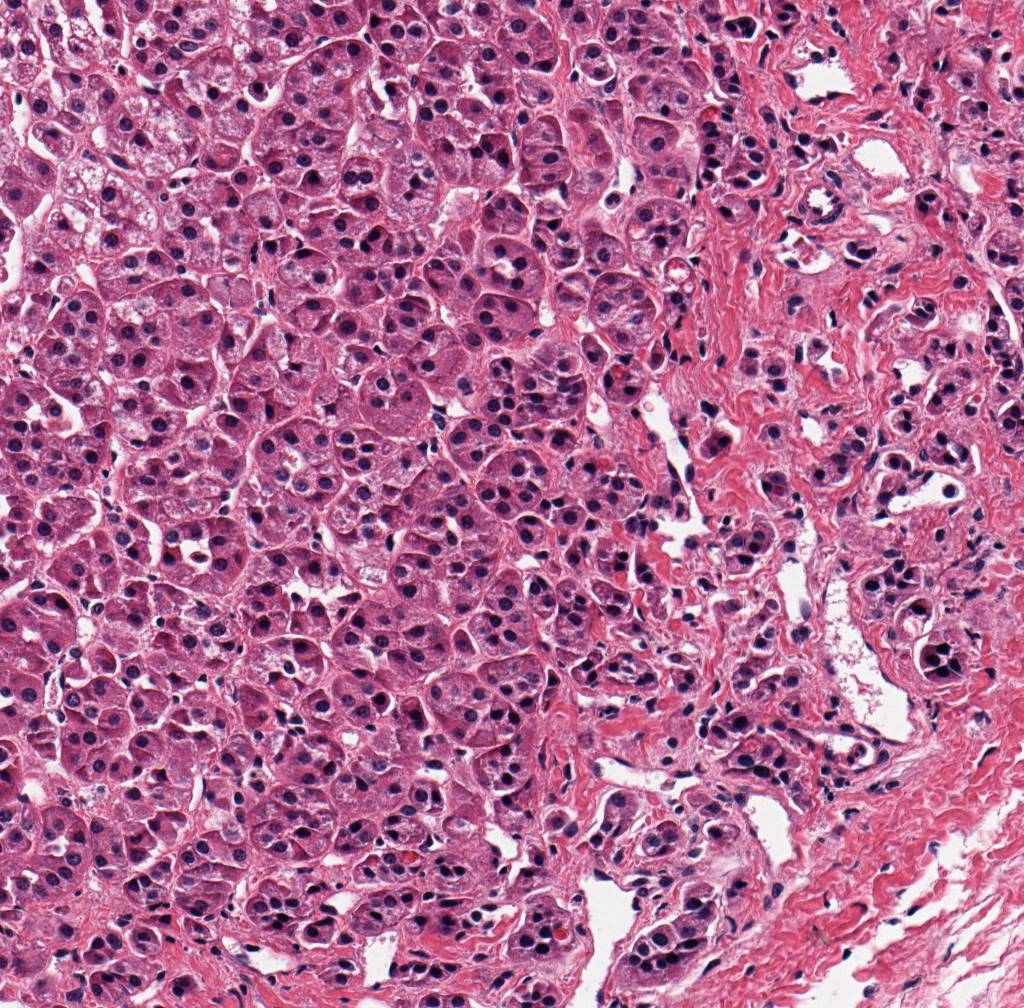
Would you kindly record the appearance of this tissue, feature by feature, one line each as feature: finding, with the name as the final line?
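Cells: large, with abundant granular eosinophilic cytoplasm
Upper left: paler, finely vacuolated cytoplasm
Left half: nests parted by narrow slit-like spaces, not fibrous bands
Right side: small groups of polygonal cells within wavy pink collagen bundles
Identity: adrenal gland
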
